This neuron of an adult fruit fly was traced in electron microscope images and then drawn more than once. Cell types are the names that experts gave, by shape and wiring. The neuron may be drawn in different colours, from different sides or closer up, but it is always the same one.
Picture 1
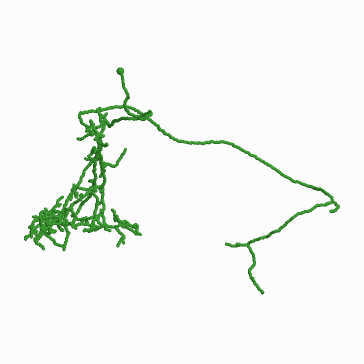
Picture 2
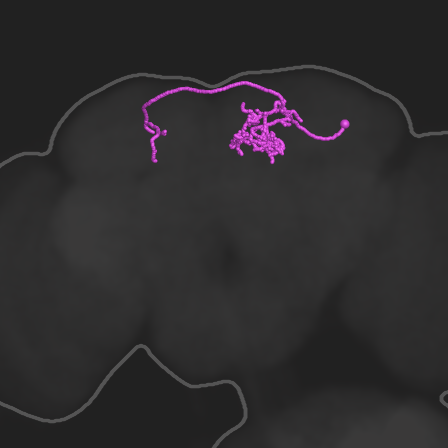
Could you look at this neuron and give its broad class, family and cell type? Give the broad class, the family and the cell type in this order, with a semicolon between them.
central-brain intrinsic neuron; hemilineage DL1_dorsal; MBON15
